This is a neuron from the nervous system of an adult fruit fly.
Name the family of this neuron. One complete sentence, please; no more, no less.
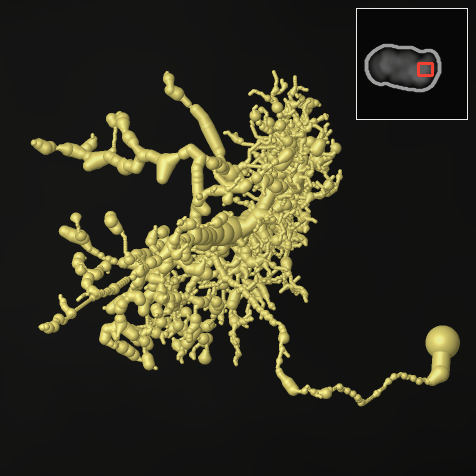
The neuron is listed under family hemilineage 13B.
